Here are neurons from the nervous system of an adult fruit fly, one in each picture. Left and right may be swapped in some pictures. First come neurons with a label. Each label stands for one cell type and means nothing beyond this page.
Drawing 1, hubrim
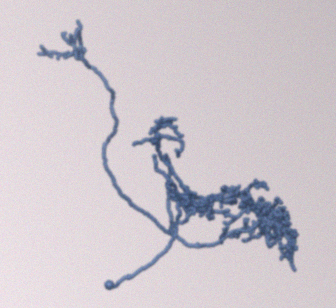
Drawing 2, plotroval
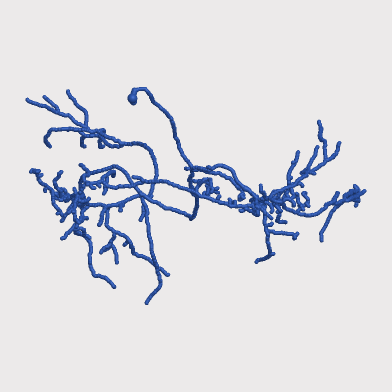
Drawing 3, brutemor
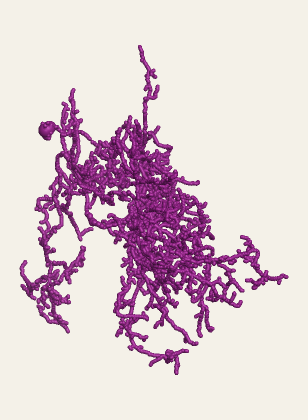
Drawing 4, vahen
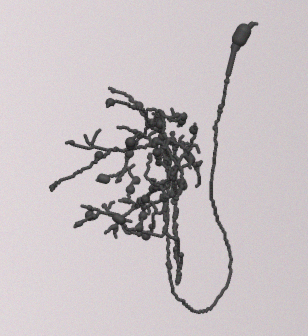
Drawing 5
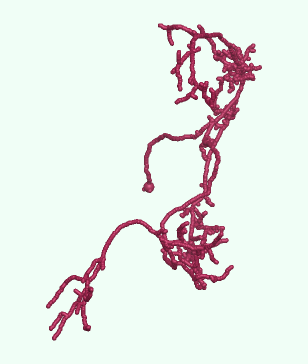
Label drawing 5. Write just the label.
plotroval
